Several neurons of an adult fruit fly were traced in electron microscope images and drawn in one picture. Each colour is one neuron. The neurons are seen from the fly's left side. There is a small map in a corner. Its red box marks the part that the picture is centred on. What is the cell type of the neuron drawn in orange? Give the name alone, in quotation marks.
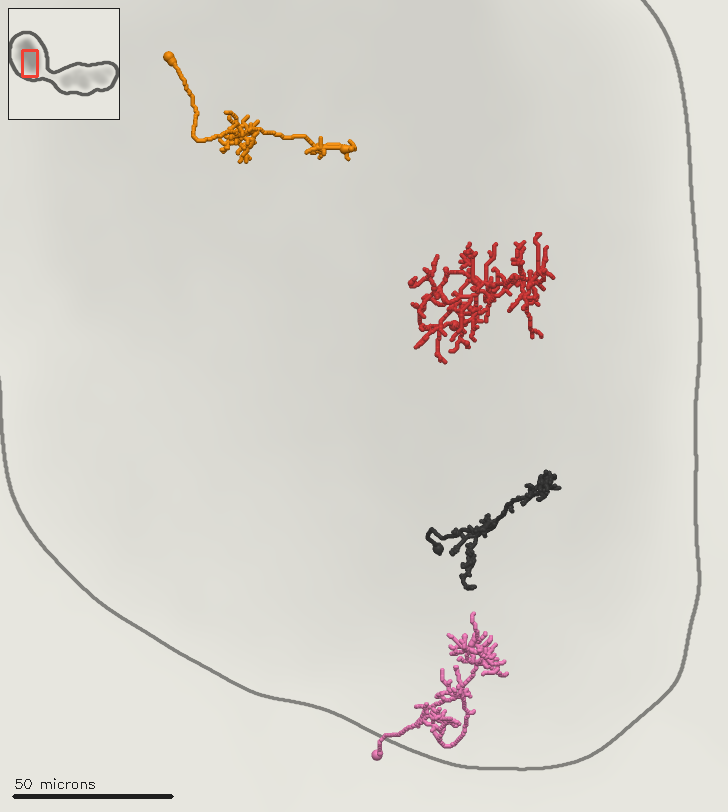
"Mi9"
